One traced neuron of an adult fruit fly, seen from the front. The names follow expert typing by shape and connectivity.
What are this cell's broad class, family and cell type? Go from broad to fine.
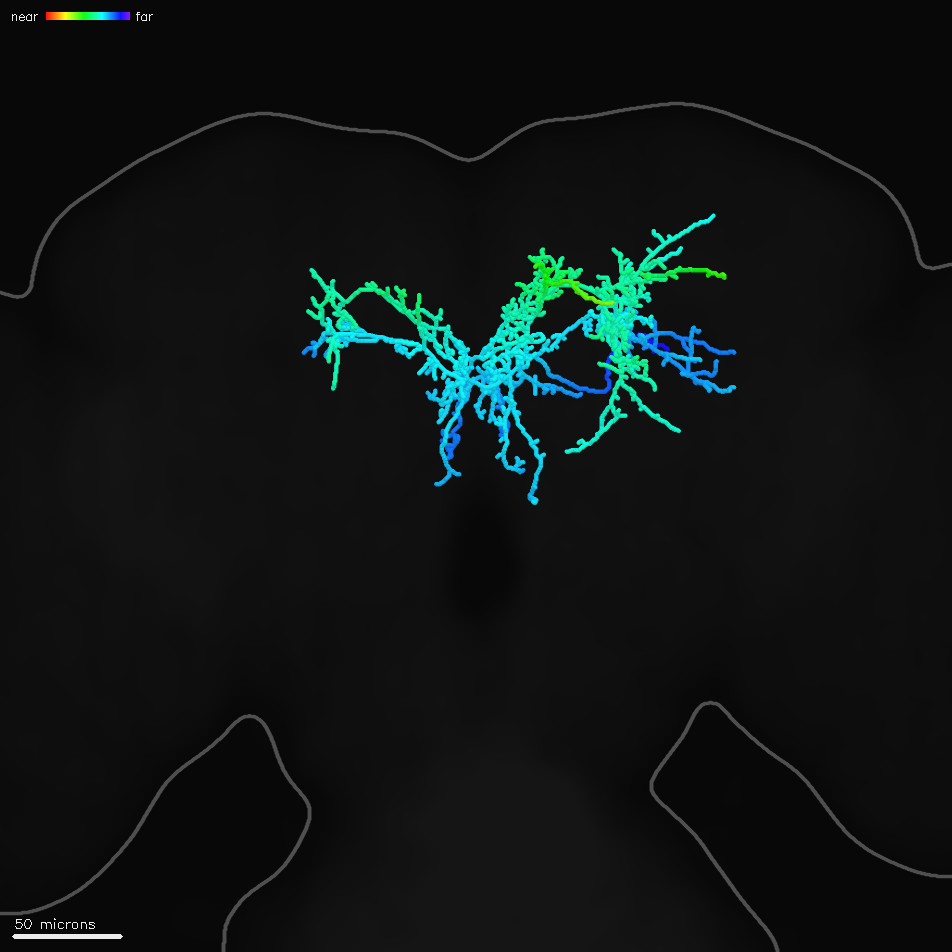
central-brain intrinsic neuron; hemilineage SMPp&v1_ventral; IB109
